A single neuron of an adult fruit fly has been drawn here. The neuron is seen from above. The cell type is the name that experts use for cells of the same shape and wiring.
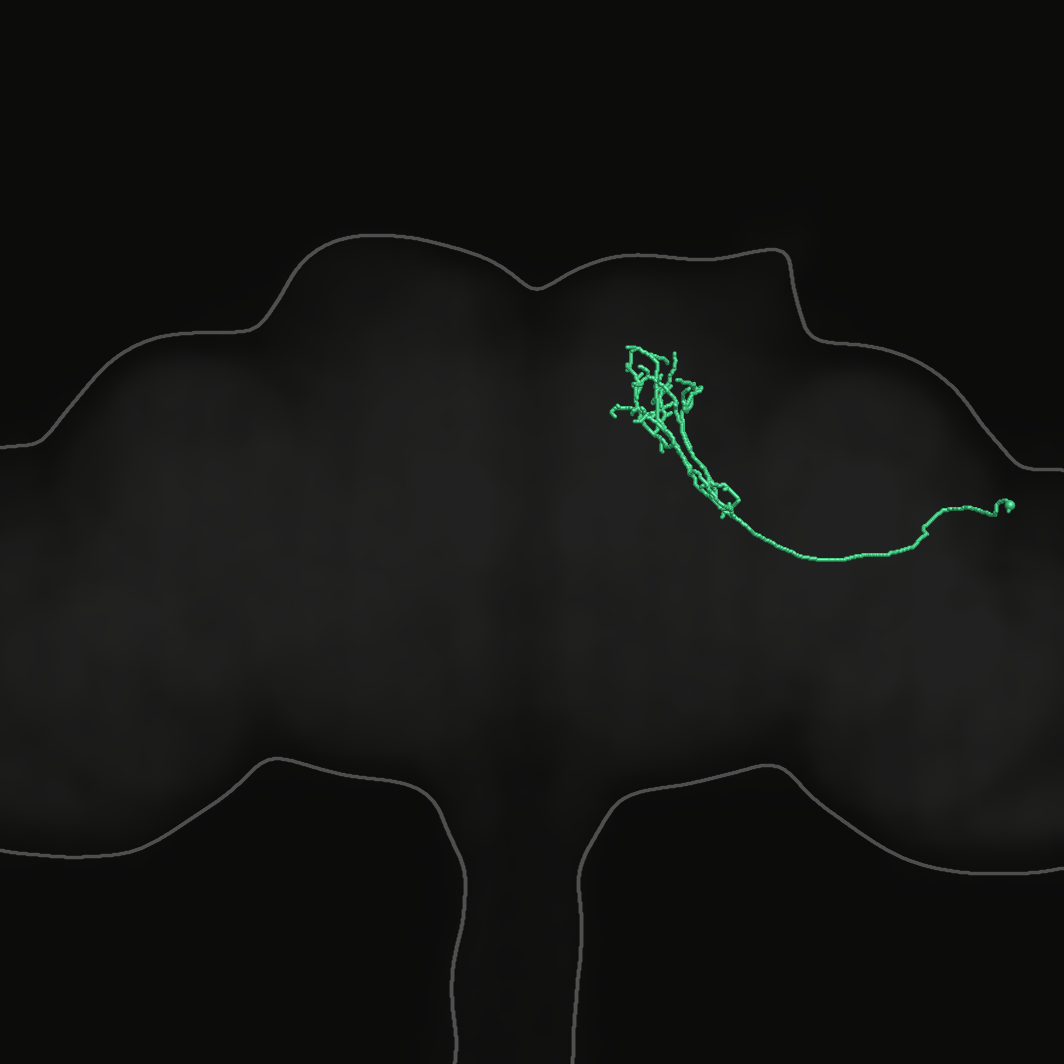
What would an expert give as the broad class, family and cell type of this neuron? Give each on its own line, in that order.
central-brain intrinsic neuron
hemilineage SIPa1_ventral
CB2230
